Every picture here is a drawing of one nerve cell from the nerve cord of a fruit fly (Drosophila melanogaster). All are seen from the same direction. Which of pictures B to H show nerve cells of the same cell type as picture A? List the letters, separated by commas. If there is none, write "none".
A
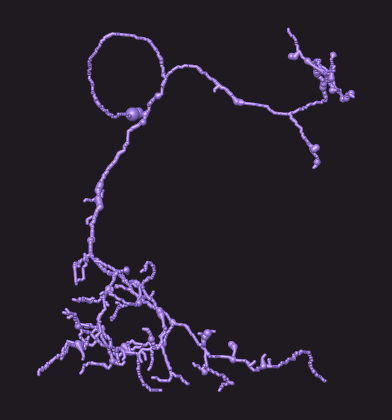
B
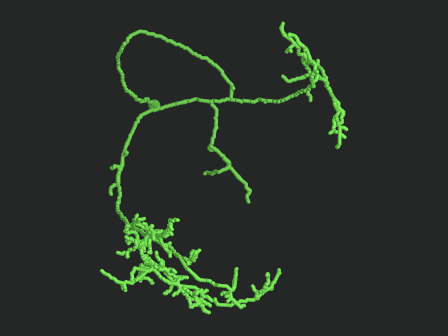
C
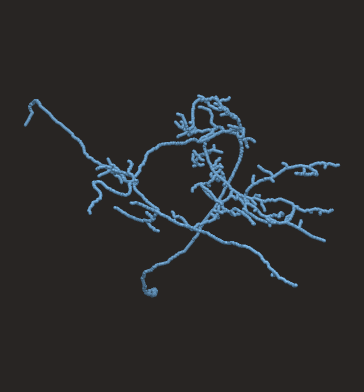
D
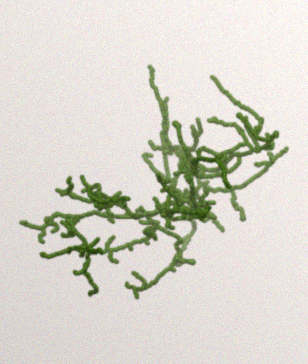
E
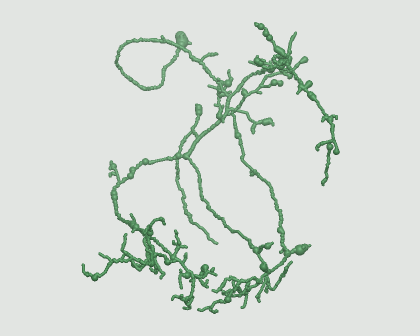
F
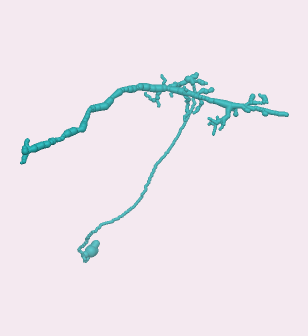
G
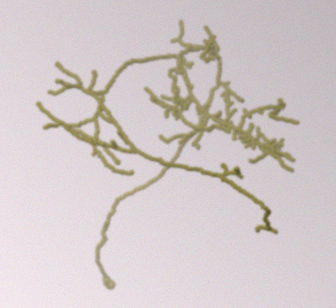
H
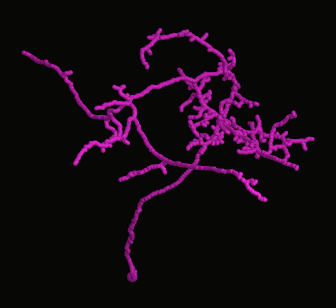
B, E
